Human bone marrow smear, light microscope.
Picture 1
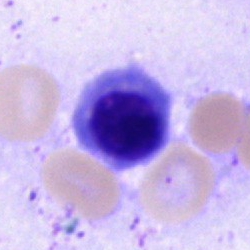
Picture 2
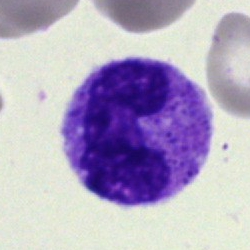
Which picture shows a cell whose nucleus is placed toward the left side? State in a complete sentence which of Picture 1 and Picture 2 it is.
The cell in picture 2 has its nucleus toward the left side.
